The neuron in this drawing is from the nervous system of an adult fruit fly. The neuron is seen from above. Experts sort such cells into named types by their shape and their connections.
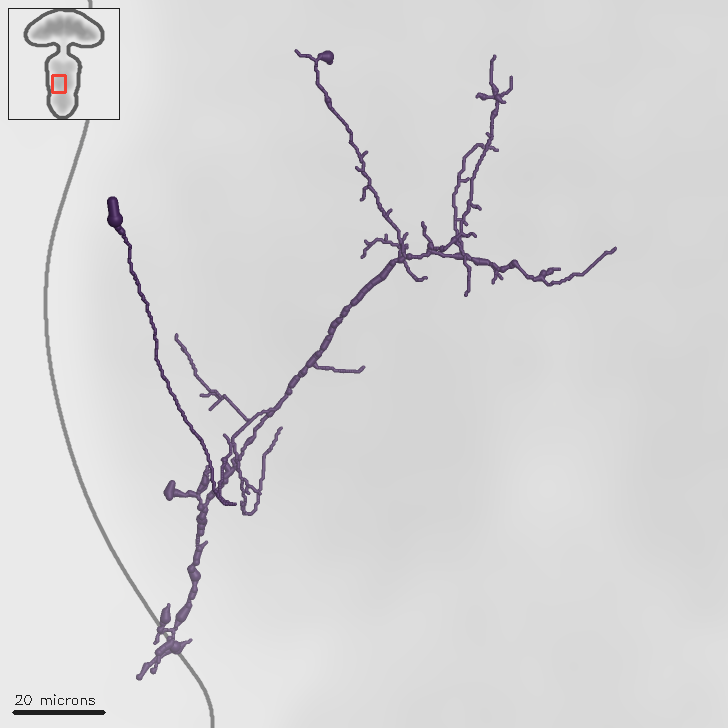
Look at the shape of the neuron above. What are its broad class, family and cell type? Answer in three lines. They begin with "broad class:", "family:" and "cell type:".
broad class: nerve-cord intrinsic neuron
family: hemilineage 19A
cell type: IN19A106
